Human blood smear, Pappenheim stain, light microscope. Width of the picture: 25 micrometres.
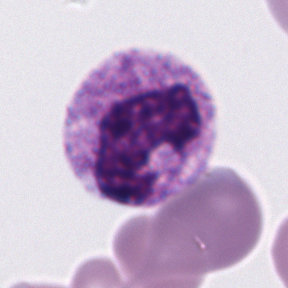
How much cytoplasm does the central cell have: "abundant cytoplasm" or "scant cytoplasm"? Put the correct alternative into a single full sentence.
It is abundant cytoplasm that surrounds the nucleus of this cell.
